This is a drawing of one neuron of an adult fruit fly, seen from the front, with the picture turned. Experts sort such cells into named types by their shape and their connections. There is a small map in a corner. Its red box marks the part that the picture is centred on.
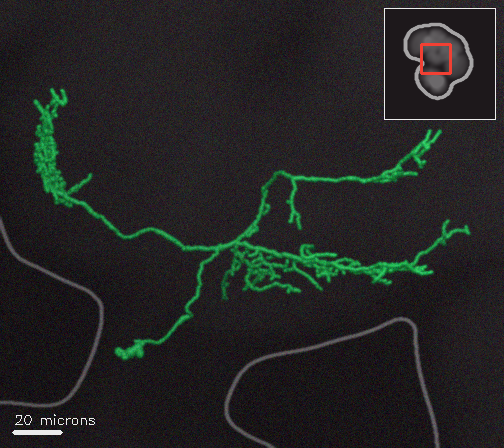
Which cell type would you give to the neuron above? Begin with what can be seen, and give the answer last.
The cell body is at the lower left of the picture. From left to right in the picture it spans about 190 microns. Dozens of branch ends can be seen. Its broad class is central-brain intrinsic neuron. Its cell type is GNG527.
